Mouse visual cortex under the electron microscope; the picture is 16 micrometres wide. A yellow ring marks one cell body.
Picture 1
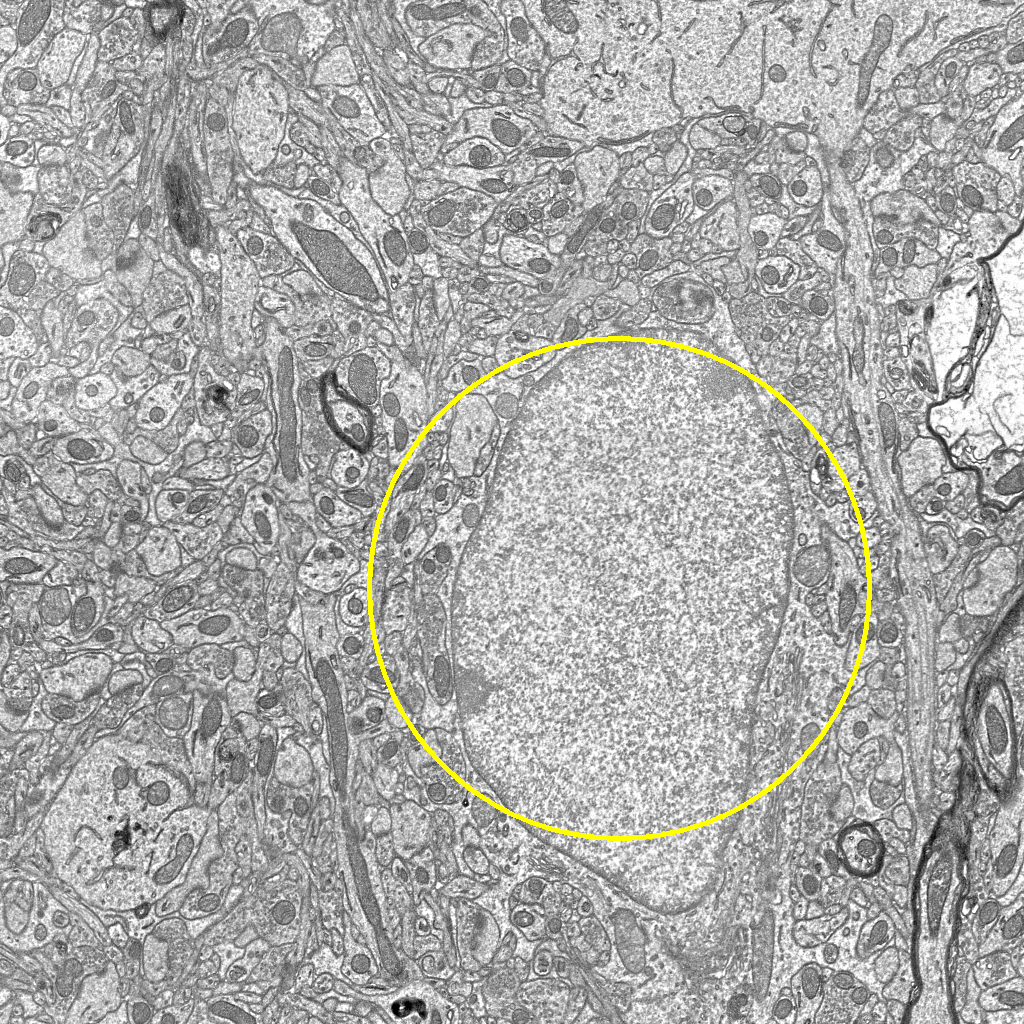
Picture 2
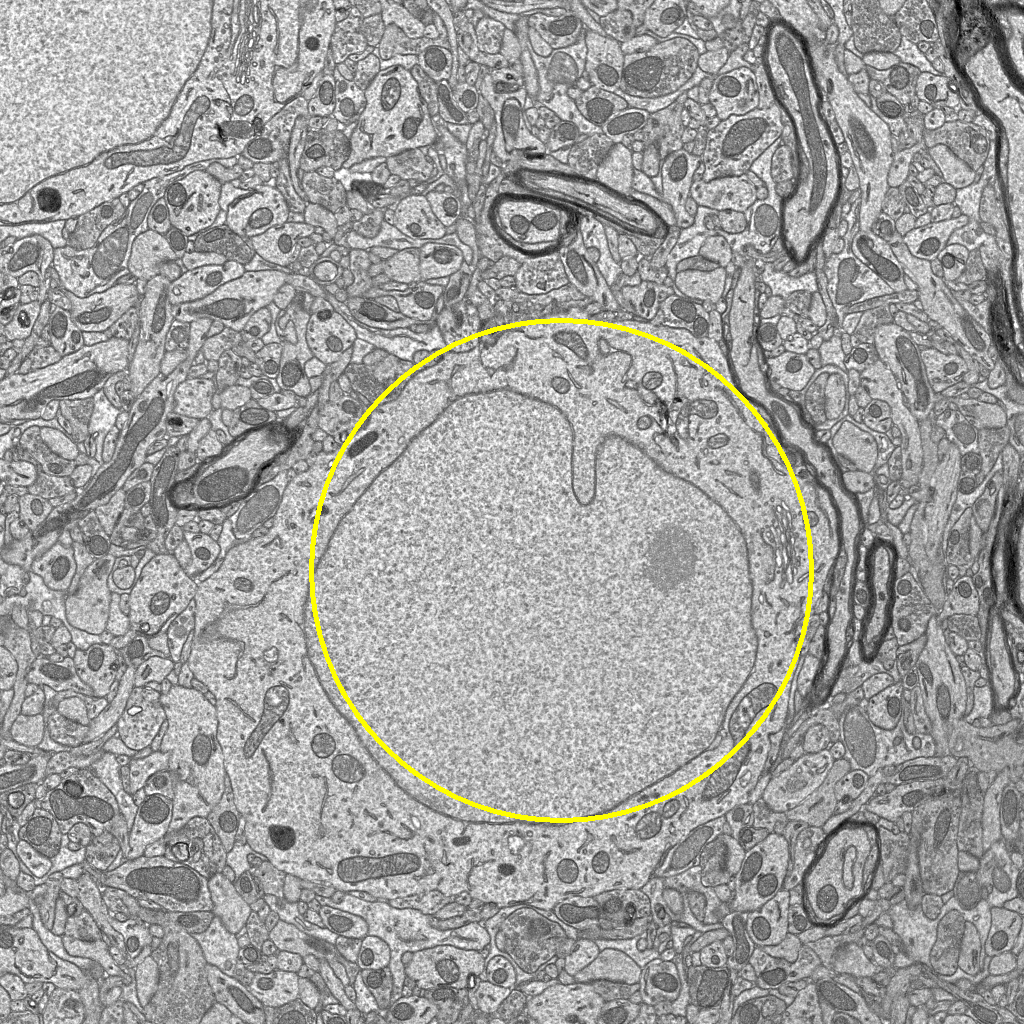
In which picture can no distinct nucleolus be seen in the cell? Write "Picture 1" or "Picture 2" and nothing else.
Picture 1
